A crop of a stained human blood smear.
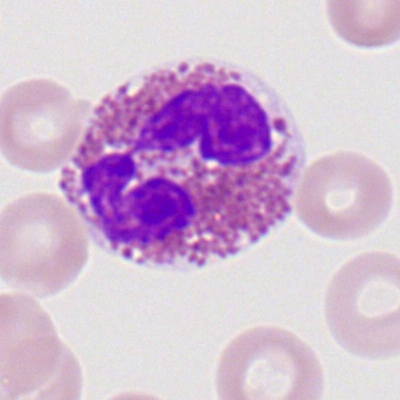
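Eosinophil, the central cell in a stained human blood smear under the light microscope. Its outline is smooth and roughly round. The nucleus shows no visible nucleoli. Coarse orange-pink granules pack the cytoplasm, and these granules are round and fairly even in size.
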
